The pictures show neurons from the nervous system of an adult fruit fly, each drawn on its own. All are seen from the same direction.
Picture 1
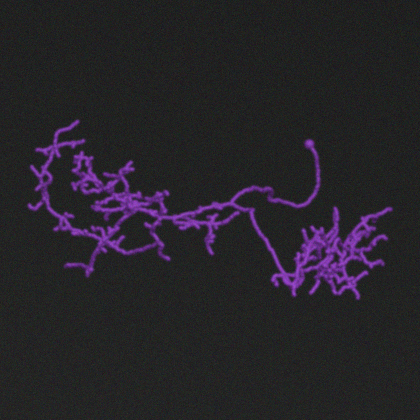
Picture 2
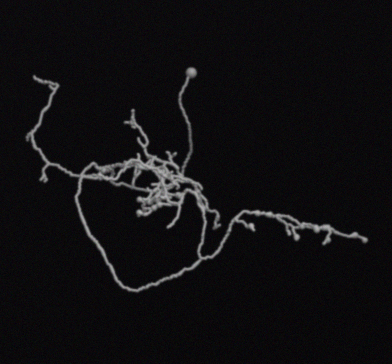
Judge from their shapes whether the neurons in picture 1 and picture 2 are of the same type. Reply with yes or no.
no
